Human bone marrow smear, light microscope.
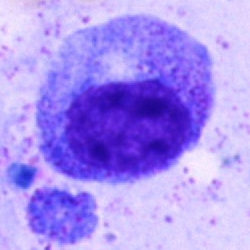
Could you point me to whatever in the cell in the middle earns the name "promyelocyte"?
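Looking at the cytoplasm first, fine purplish granules are scattered right through it.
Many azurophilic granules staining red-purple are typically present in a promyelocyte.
Those granules go with the name. The cytoplasm itself is abundant, forming its widest band above the nucleus, and just above the nucleus it holds a pale, clear area. The nuclear chromatin is deep purple, with darker clumped patches.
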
